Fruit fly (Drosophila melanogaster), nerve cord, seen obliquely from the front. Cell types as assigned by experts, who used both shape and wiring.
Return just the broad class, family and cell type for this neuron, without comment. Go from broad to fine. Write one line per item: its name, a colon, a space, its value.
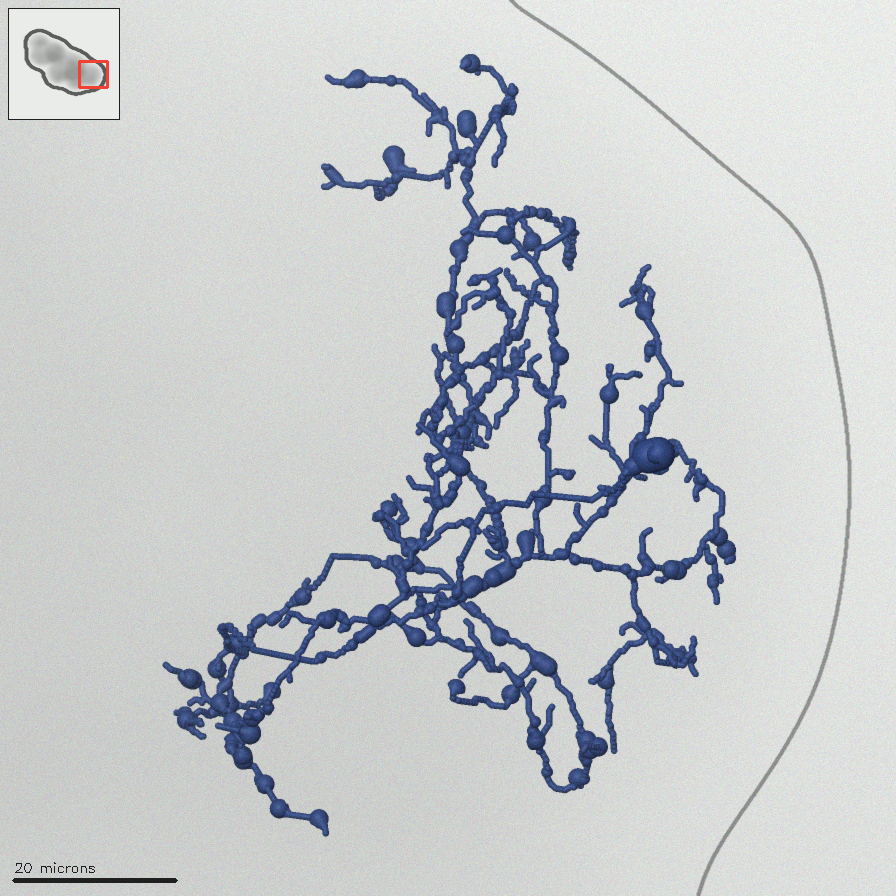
broad class: nerve-cord intrinsic neuron
family: hemilineage 09A
cell type: IN09A069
